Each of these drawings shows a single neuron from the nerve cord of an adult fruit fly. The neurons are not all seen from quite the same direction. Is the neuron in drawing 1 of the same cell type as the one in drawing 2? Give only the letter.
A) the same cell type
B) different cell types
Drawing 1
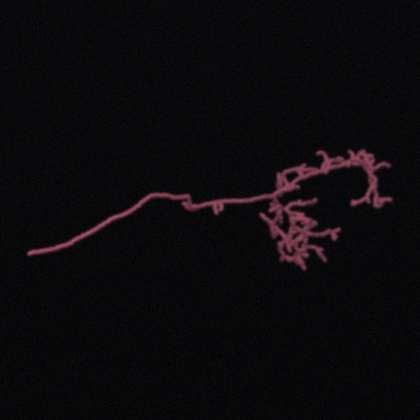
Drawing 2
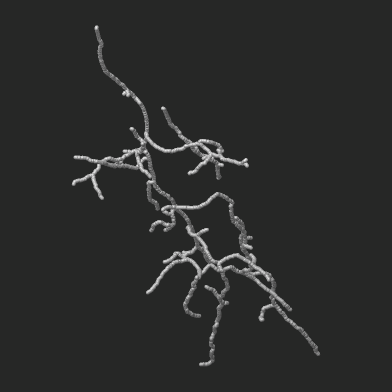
B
